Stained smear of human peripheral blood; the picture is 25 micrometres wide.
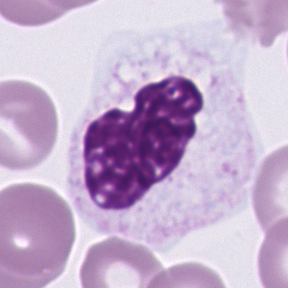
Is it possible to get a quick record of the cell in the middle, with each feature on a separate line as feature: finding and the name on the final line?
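Nucleus: folded and lobulated, indented along its edge
Lie: elongated, running diagonally from lower left to upper right
Chromatin: dark purple, small pale spots scattered through
Cytoplasm: abundant, right round the nucleus
What it is: segmented neutrophil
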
